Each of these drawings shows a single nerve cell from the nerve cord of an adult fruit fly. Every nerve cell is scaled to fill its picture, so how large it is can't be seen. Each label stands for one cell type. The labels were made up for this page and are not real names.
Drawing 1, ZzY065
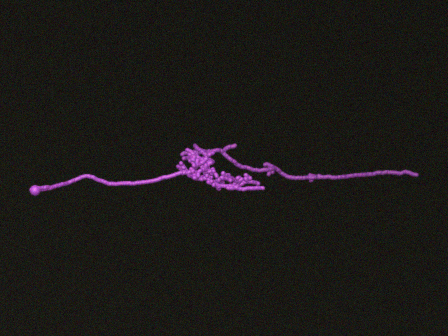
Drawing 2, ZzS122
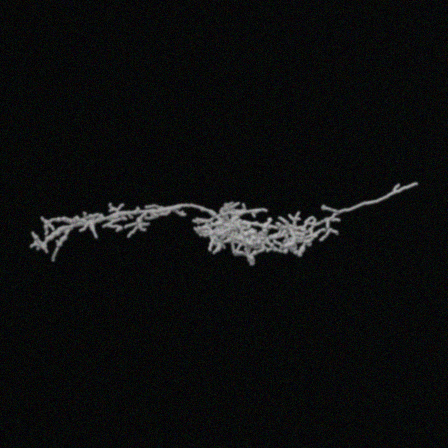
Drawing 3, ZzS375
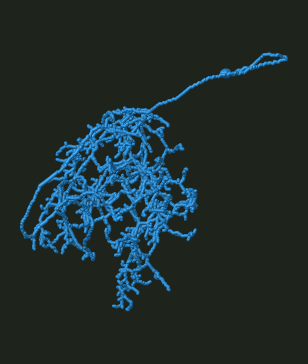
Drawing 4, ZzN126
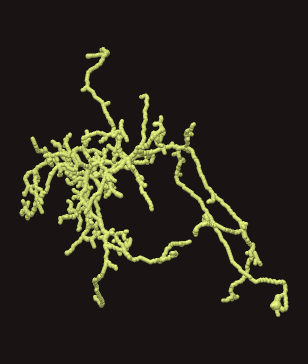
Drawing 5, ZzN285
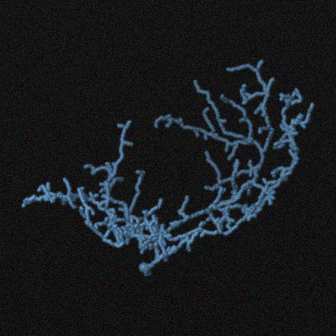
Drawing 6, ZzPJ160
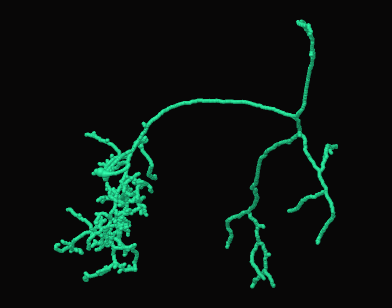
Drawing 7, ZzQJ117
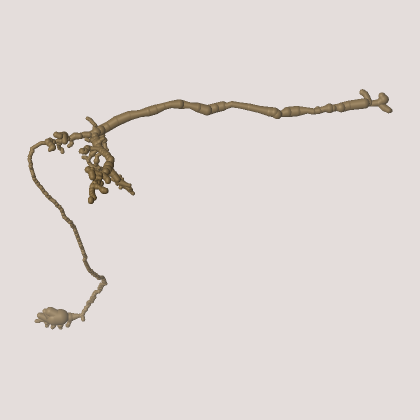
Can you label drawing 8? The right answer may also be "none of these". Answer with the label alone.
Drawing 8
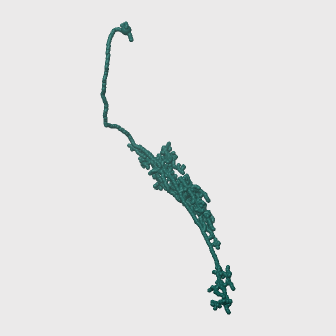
ZzS122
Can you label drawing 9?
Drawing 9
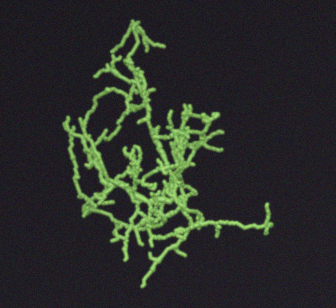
ZzN126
